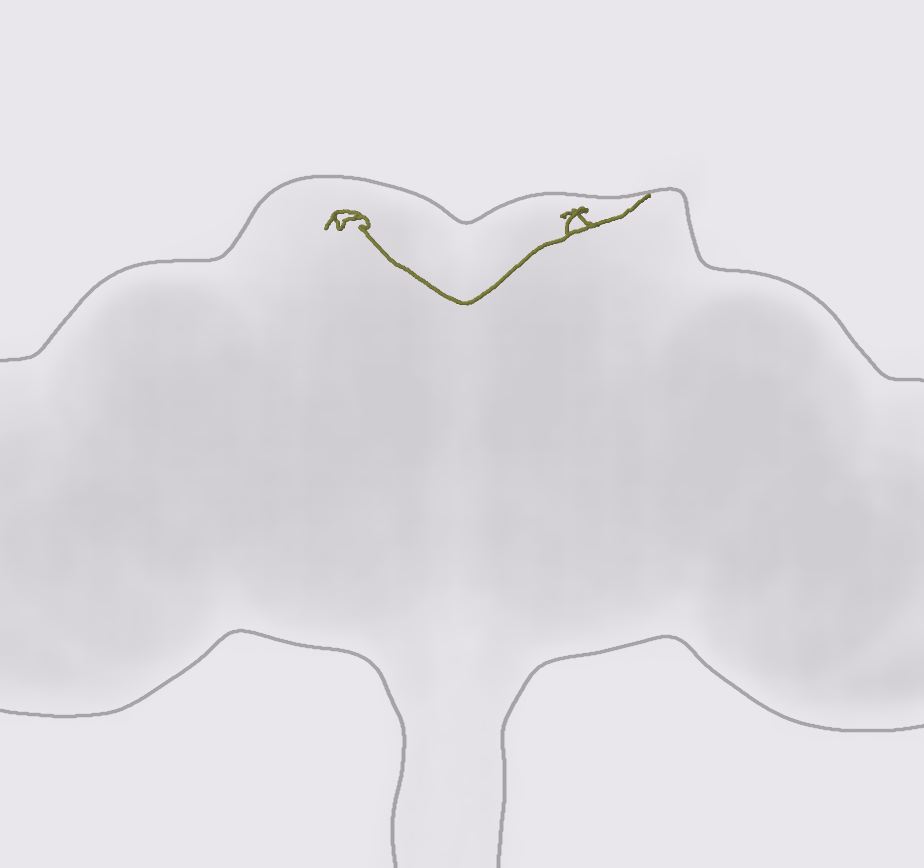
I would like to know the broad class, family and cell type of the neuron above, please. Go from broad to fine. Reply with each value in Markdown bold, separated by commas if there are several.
**sensory neuron entering the brain**, **class olfactory**, **ORN_DA4m**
